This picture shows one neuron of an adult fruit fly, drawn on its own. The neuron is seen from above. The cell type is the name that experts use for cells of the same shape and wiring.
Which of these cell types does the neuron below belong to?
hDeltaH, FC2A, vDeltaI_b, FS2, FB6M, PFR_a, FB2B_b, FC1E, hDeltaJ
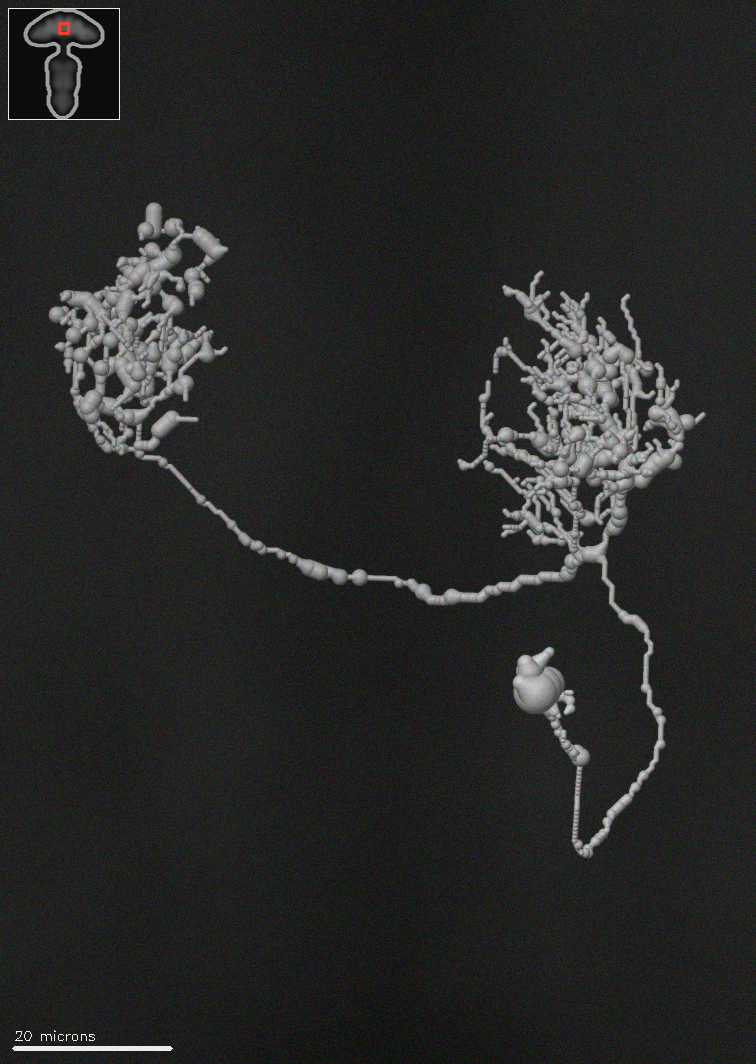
hDeltaH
